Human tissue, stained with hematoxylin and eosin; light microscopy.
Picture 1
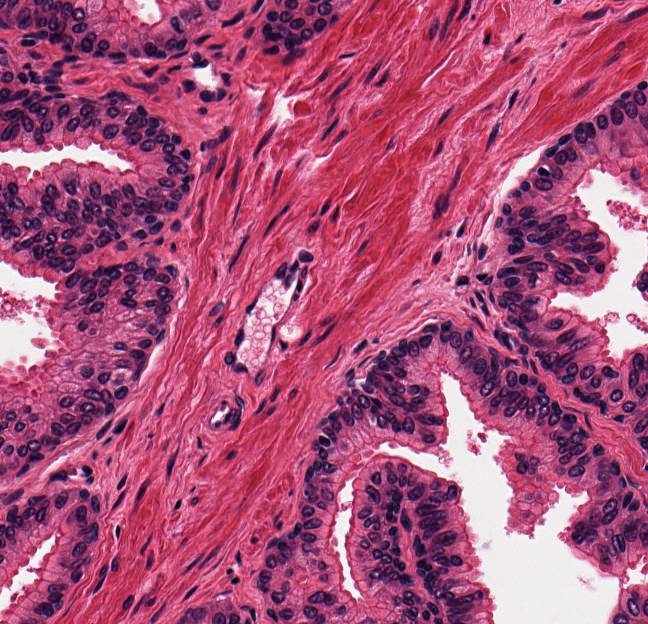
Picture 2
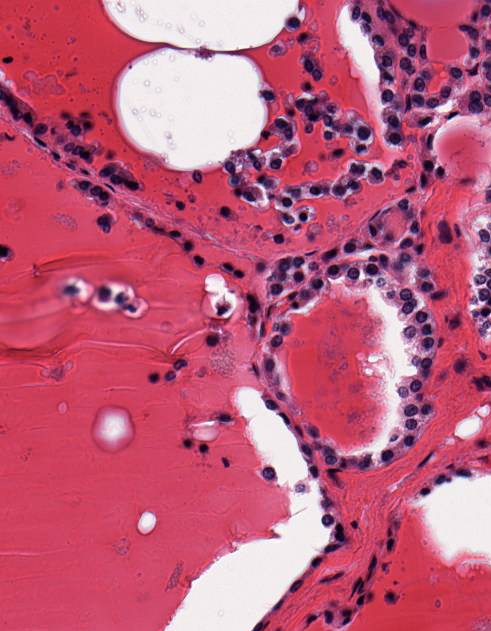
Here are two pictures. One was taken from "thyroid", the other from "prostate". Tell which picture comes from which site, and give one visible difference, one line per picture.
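Picture 1 – prostate. The glands are lined by tall columnar epithelium that forms papillary infoldings projecting into the lumens.
Picture 2 – thyroid. In the right half, small rounded units are lined by a single layer of cuboidal cells around a central lumen.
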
